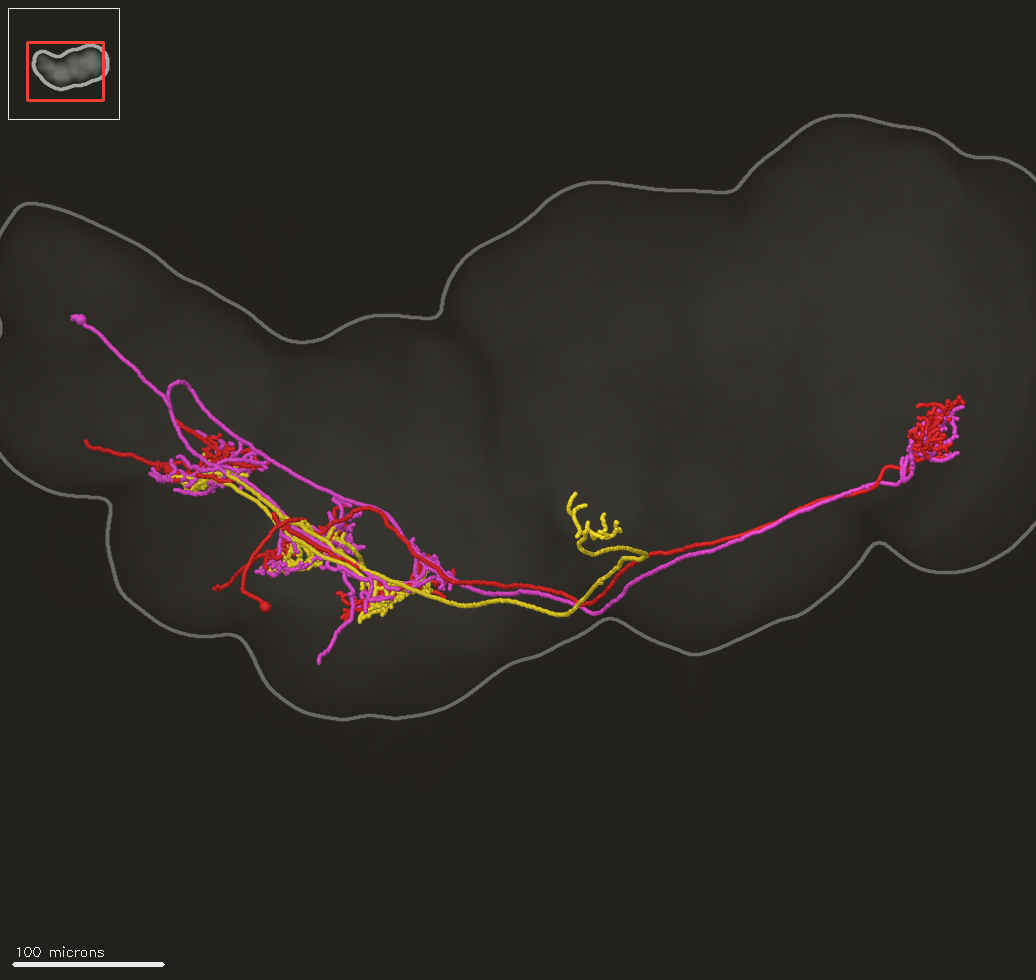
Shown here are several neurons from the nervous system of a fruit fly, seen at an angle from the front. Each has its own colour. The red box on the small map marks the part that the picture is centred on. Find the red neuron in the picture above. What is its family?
hemilineage 08B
